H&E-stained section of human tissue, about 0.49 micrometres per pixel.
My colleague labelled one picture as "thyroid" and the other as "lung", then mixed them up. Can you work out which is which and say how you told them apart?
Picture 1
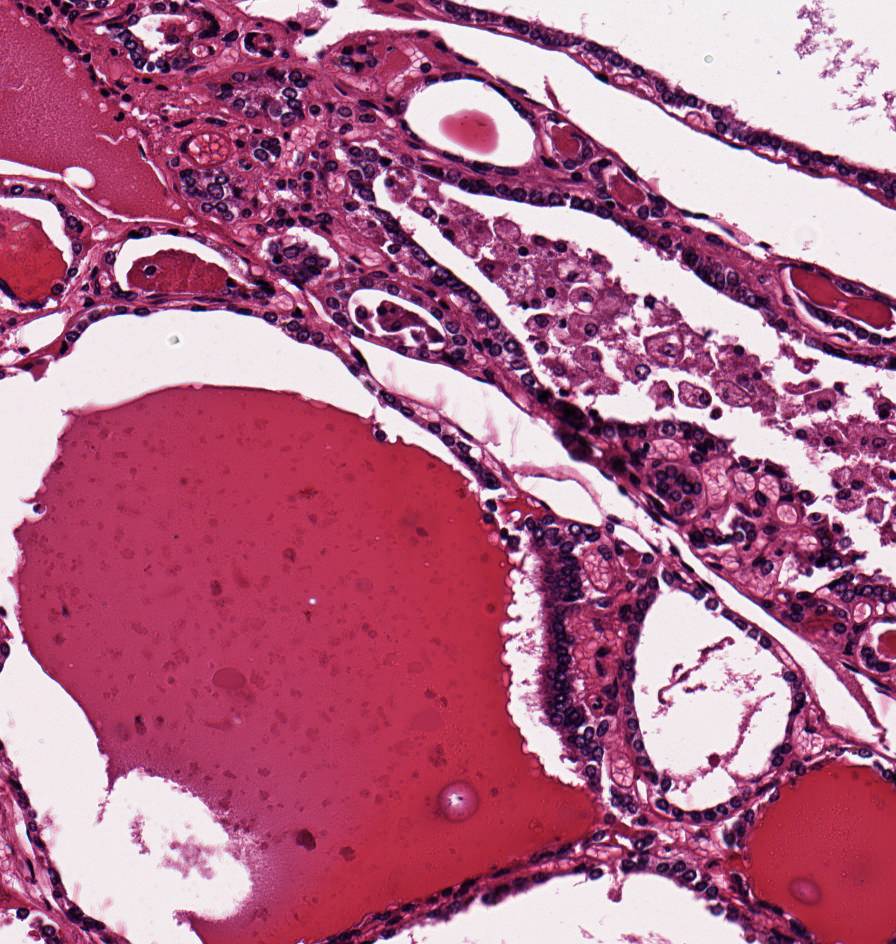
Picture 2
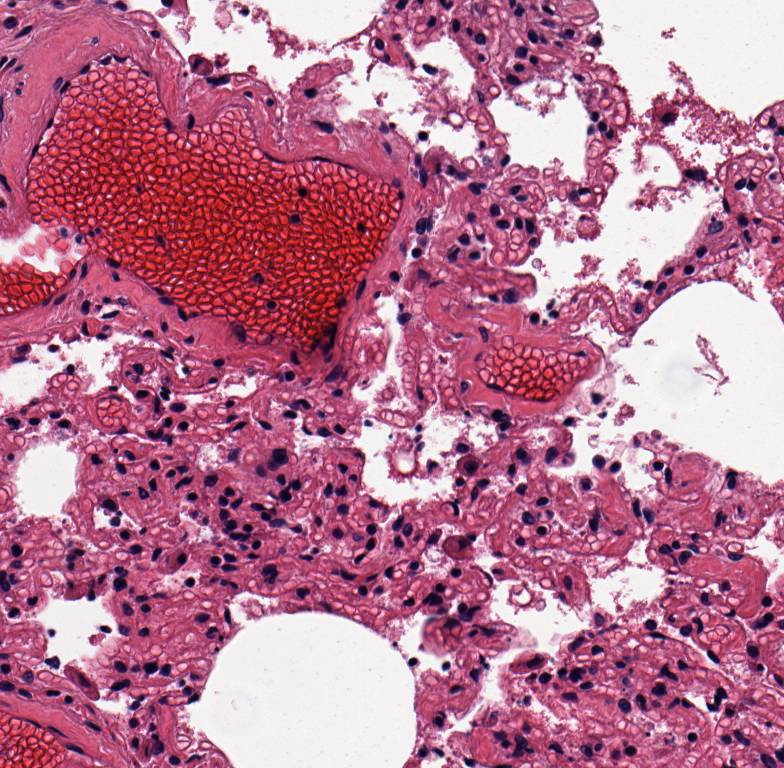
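Thyroid appears in picture 1 and lung in picture 2. In the thyroid, homogeneous pink-red material fills a large space over most of the lower left; white clefts separate pink contents from their lining in several spaces.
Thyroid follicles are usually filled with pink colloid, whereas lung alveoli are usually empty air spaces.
The lung's largest empty rounded white spaces lie at the right edge and bottom centre. A large lung vessel at upper left and a smaller one just right of centre are tightly packed with red blood cells. Thyroid nuclei are mostly small, round, dark and fairly uniform; the lung septa hold many small, dark, round to oval nuclei.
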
